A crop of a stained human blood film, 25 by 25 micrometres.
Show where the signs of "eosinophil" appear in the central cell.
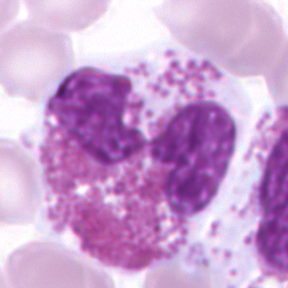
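Fits eosinophil: nucleus of two lobes.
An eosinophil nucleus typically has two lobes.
Also fits: chromatin dense, deep purple.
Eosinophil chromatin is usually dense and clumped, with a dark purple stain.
Further seen: no nucleoli visible. Granules most densely packed in the lower left part of the cell.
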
